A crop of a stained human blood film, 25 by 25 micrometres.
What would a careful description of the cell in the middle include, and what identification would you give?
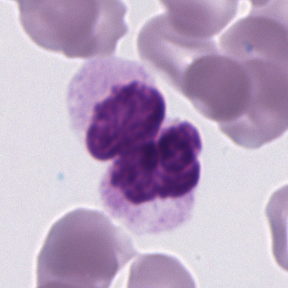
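The nucleus has its largest lobe toward the upper left and a smaller lobe toward the lower right. No nucleoli are visible in it. The cytoplasmic rim is widest above the nucleus toward the upper left and thin on the right side. No vacuoles appear in the cytoplasm. This is a segmented neutrophil.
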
